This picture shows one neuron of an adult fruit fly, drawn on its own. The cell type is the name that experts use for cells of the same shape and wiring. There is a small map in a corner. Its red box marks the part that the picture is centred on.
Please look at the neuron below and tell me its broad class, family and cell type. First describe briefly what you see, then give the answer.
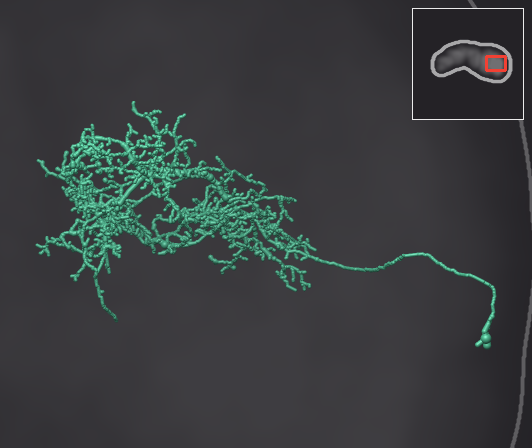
The cell body can be seen at the lower right of the picture. Dozens of branch ends can be seen. This is a central-brain intrinsic neuron. The family is hemilineage VLPl2_medial. Its cell type is PS057.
